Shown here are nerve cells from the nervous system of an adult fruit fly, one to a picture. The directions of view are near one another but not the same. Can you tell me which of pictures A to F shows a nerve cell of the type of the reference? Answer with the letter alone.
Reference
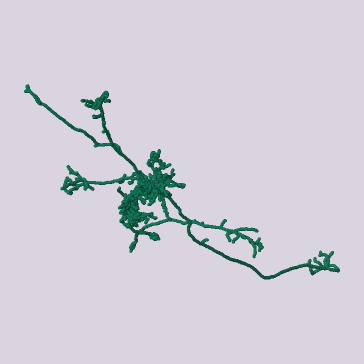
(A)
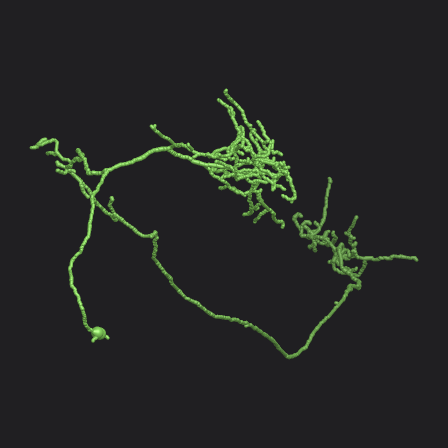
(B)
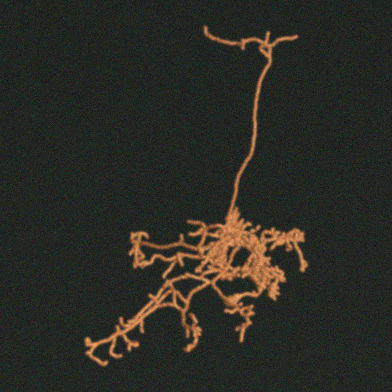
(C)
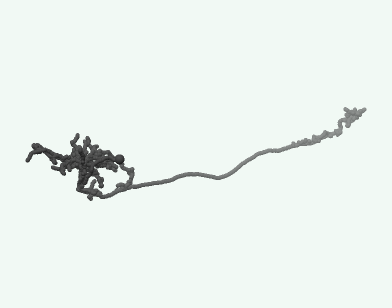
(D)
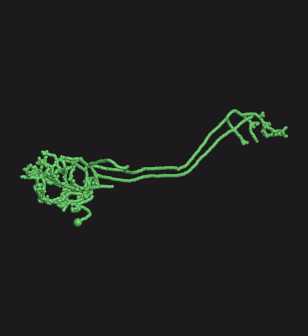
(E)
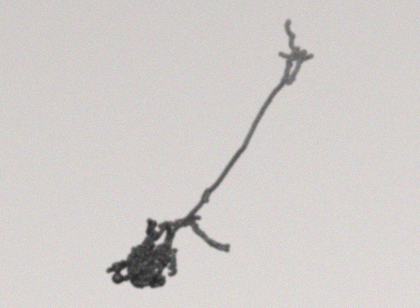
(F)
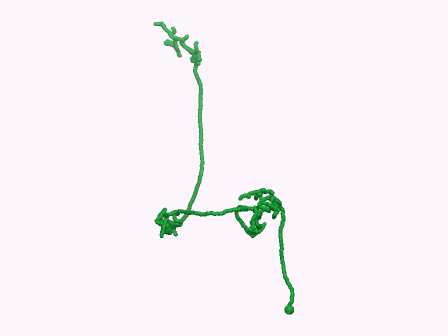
B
